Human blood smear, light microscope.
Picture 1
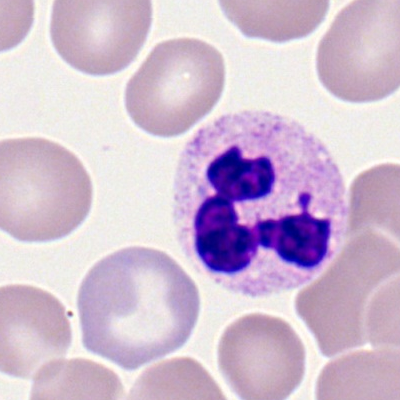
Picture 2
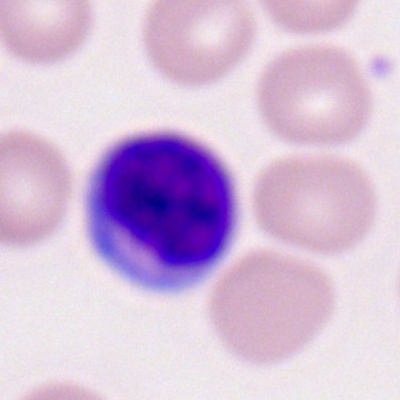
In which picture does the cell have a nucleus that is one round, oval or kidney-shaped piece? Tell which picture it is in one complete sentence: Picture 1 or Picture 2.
One compact round, oval or kidney-shaped mass makes up the nucleus of the cell in Picture 2.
